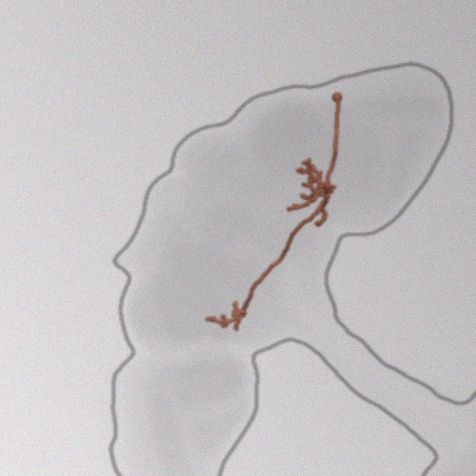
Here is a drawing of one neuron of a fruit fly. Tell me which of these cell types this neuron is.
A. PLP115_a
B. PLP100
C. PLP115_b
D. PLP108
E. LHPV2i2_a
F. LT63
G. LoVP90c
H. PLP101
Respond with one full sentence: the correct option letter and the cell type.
Among the options, D names the cell type of the neuron, namely PLP108.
